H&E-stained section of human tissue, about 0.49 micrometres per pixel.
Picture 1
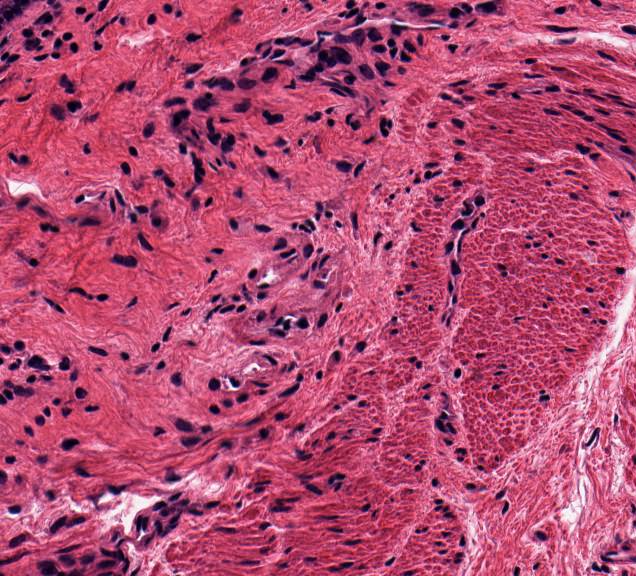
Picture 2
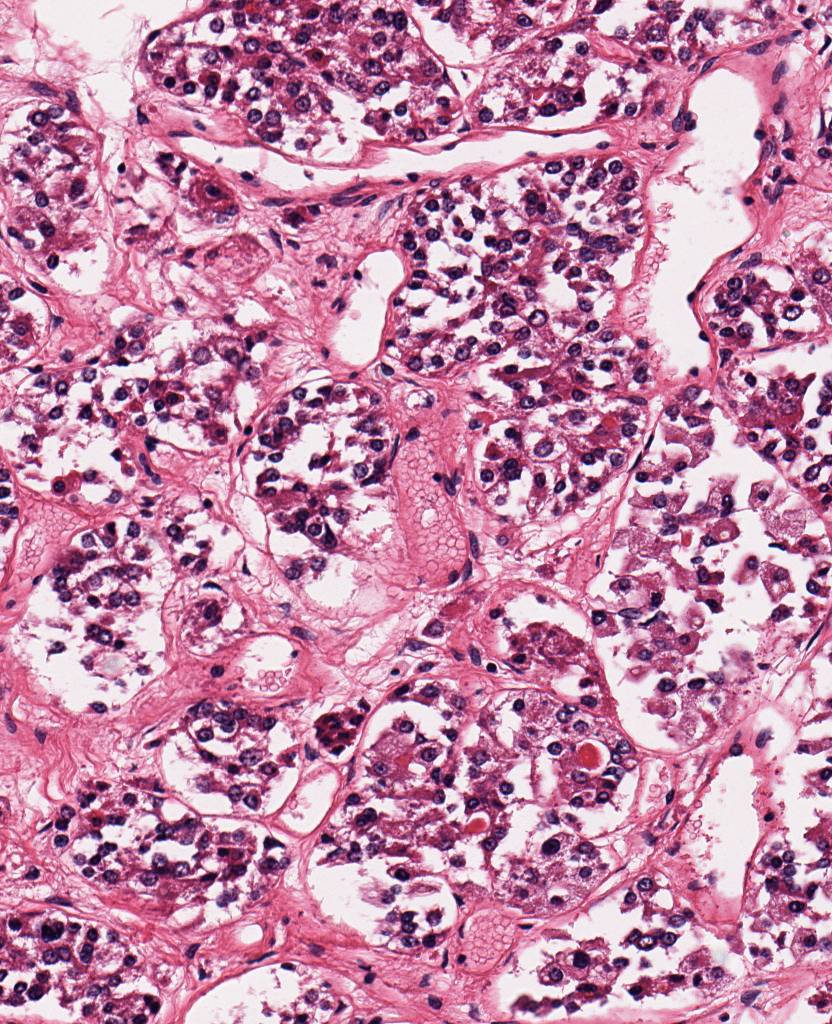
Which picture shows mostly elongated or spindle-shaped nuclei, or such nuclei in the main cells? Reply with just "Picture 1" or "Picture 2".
Picture 1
